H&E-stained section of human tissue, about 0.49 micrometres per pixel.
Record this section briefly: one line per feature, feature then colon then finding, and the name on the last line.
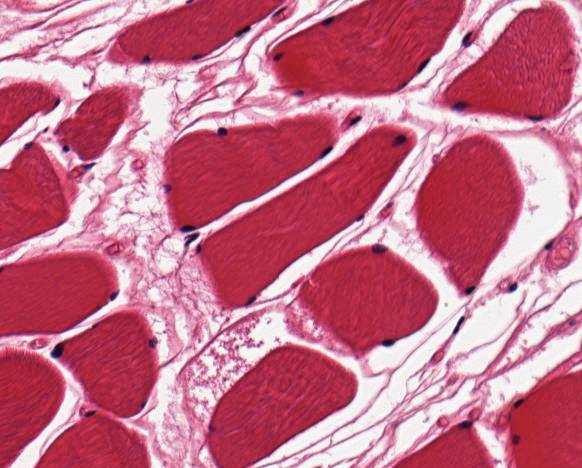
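Position: nuclei at the fibre edges, just under the surface
Nuclei: small, dark, flattened
Cytoplasm: evenly and deeply red with eosin
Fat: no fat cells among the fibres here
Name: skeletal muscle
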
